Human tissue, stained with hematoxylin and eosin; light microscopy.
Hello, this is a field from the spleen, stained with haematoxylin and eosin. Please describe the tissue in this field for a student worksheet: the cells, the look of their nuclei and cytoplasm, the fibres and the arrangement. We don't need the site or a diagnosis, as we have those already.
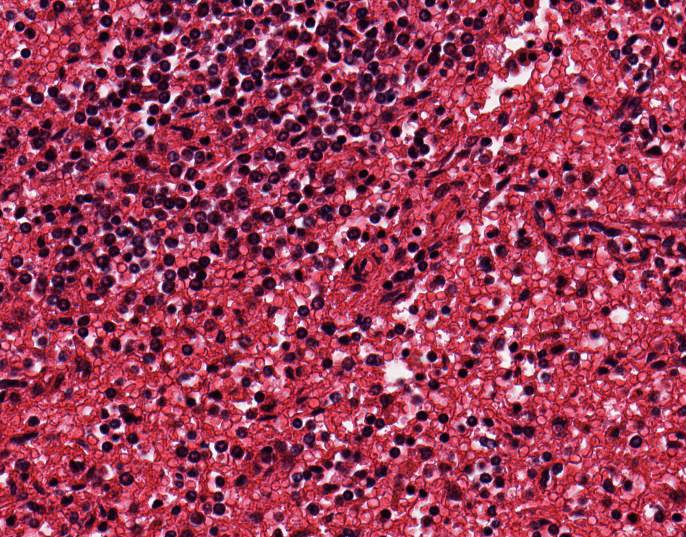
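Scattered among the red cells are lymphocytes, with small round dark nuclei and scant cytoplasm. A few elongated dark nuclei sit among the red cells too, mostly in the right half. There's no epithelium and no bands of pink collagen anywhere, and the only clear spaces are small irregular ones between the cells, with no large lumen.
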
